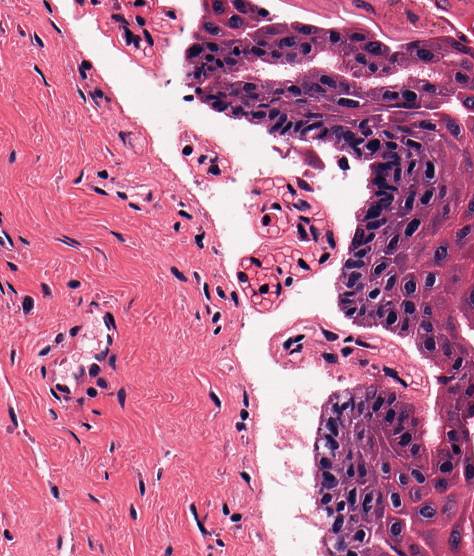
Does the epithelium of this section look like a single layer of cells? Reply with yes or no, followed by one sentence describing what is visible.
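No. The tissue on the right is a multilayered epithelium many cells thick.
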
